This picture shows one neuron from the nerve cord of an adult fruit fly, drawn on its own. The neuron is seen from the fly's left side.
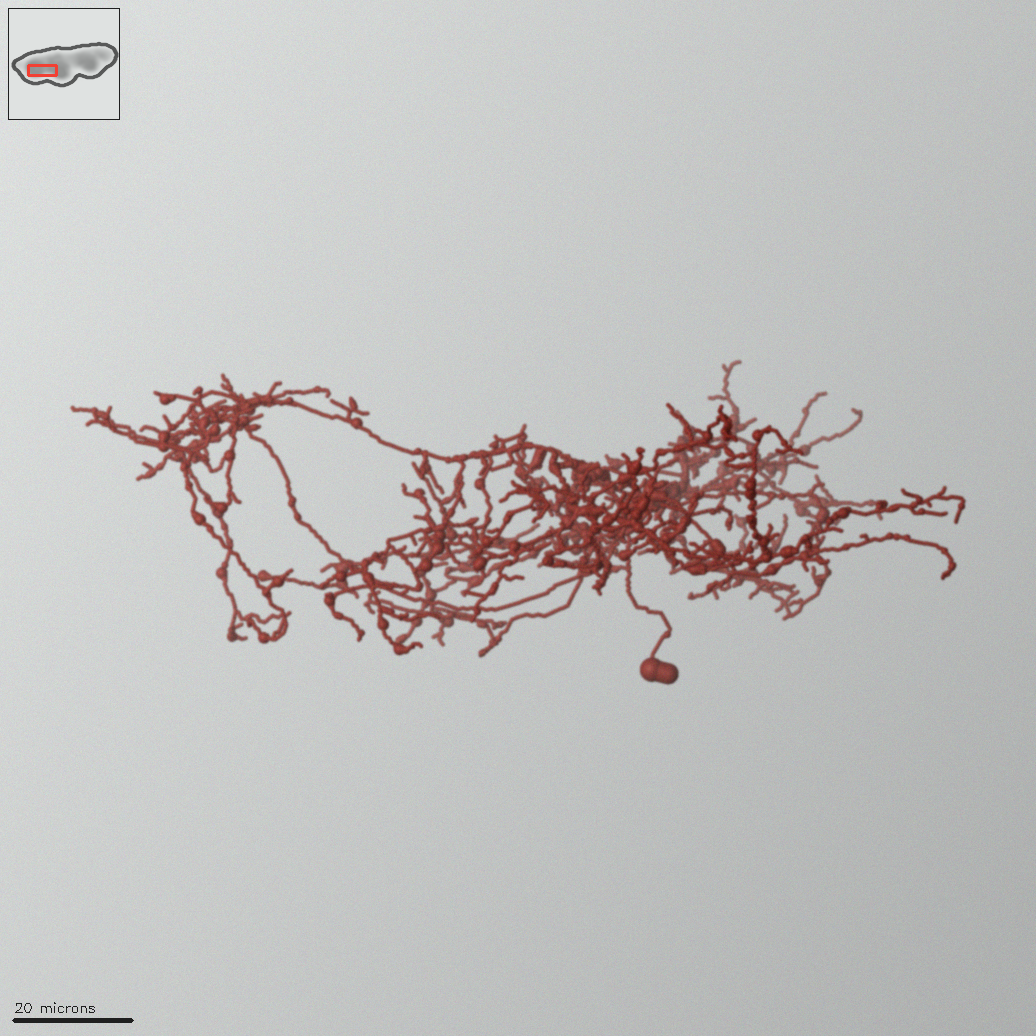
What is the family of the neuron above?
hemilineage 00A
